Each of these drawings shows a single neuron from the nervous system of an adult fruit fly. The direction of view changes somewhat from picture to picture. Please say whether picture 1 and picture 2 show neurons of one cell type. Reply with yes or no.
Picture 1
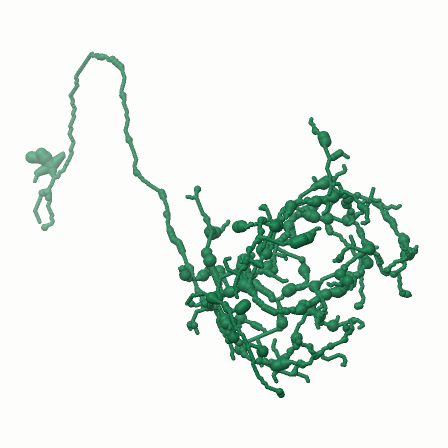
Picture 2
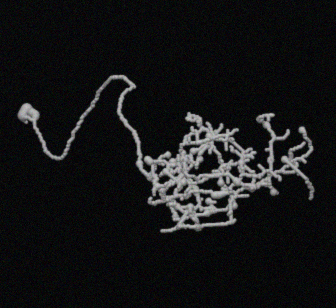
no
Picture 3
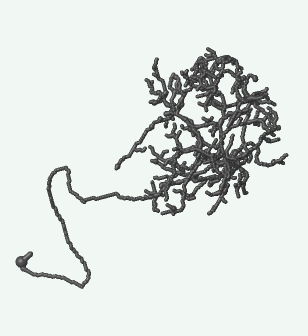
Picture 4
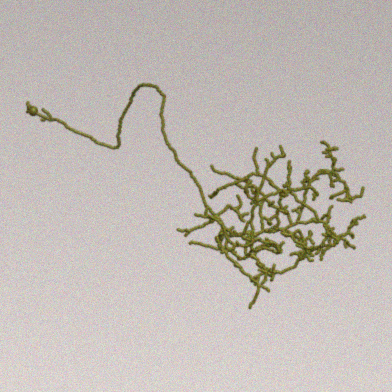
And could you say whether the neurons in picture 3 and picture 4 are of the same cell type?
no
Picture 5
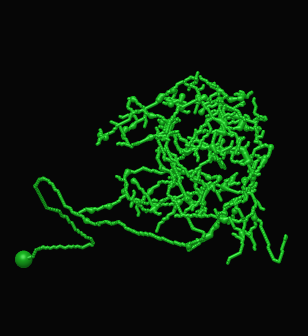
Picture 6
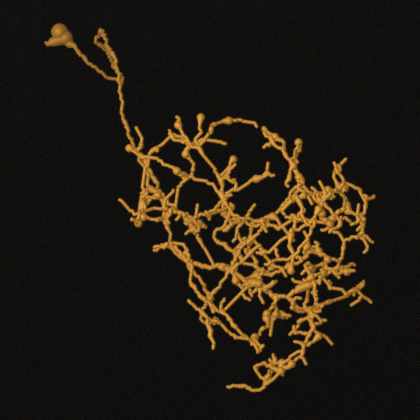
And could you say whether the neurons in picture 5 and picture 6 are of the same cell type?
yes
